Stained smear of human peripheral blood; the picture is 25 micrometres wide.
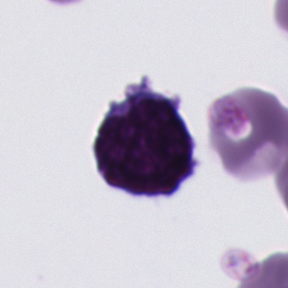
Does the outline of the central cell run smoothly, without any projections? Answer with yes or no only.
No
